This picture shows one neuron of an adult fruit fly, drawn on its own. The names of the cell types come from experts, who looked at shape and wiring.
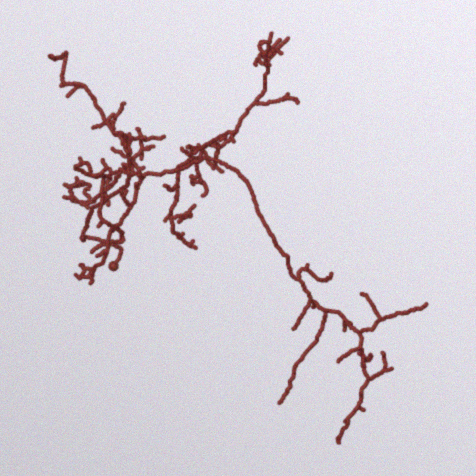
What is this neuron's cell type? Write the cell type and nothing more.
IN12B069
